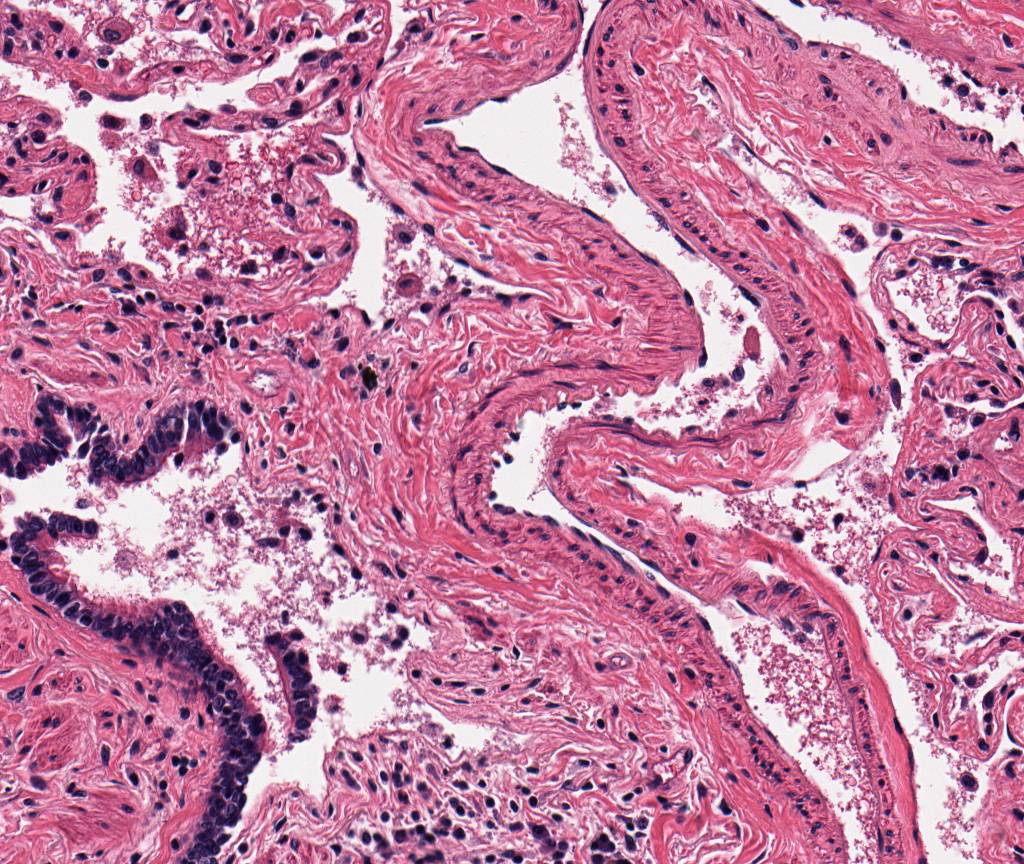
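Lung: at the lower left, a lining of crowded, dark-staining nuclei stacked several deep borders an open space. In the centre and right, folds are covered by a single layer of flattened cells with elongated nuclei. Within these folds, pink fibres run wavily along the length of each fold. Toward the upper left, a few rounded cells with ample pink cytoplasm lie free in the spaces.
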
